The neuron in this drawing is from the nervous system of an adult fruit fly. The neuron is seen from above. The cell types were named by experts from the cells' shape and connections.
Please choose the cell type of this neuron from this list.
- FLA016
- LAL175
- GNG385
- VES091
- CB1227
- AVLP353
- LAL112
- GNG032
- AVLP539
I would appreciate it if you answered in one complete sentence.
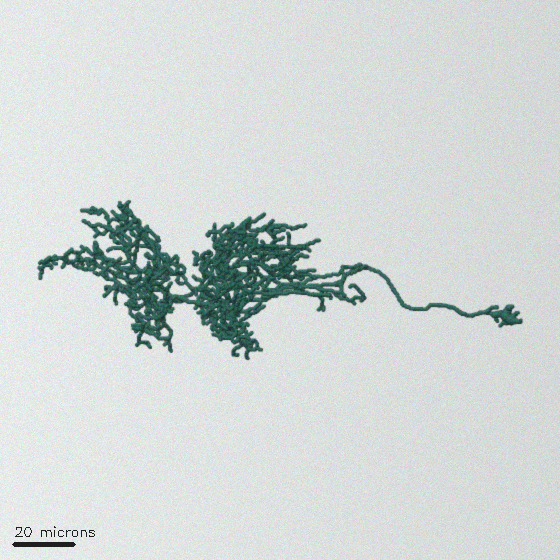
This neuron is assigned to the cell type GNG032.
